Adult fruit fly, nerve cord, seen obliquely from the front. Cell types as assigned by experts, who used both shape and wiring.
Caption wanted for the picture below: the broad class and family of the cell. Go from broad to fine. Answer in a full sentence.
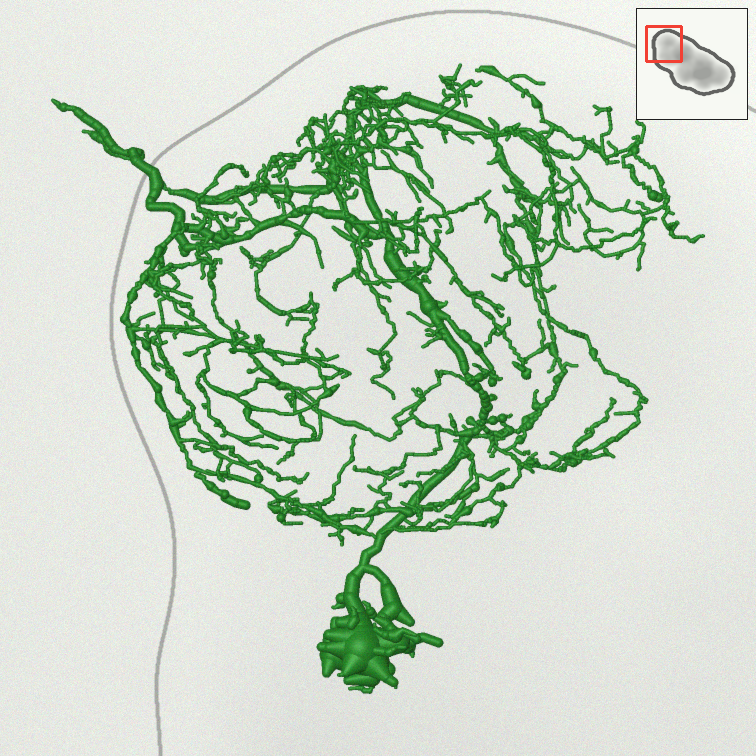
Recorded: A motor neuron of the nerve cord of the MNad family.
